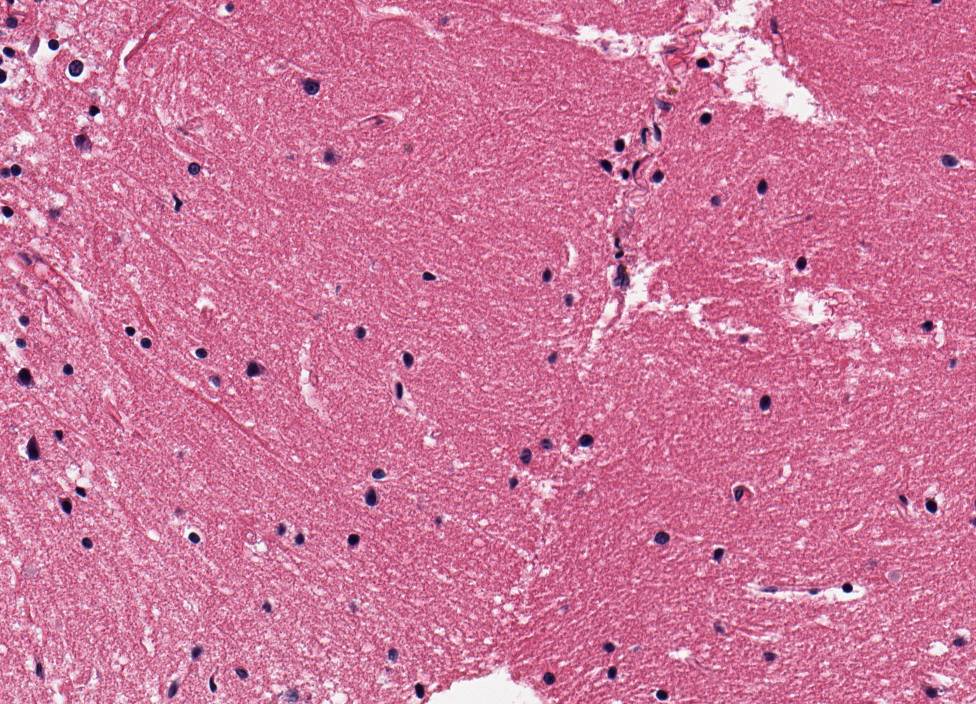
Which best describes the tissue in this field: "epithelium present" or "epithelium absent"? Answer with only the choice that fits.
Epithelium absent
